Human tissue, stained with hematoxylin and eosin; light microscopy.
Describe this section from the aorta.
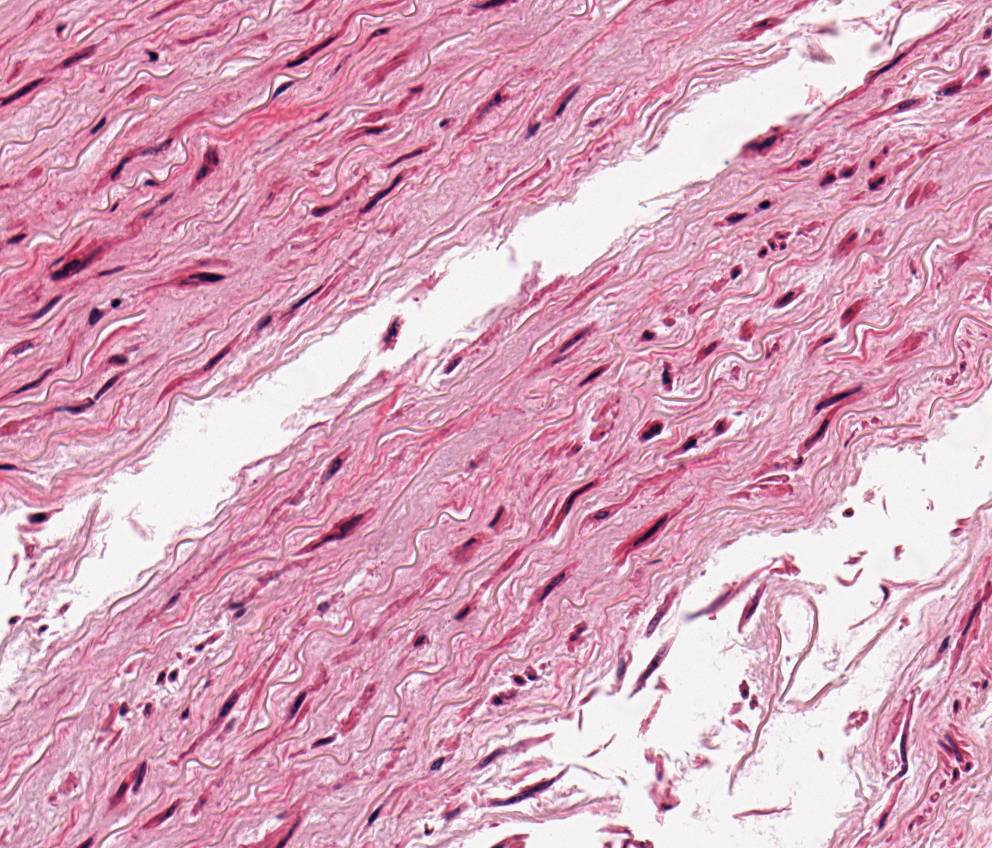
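Let your eye follow the diagonal: the fibres and nuclei run in parallel bands from lower left to upper right. Those eosinophilic fibres follow a wavy, crimped course. Most of the nuclei are dark, elongated and spindle-shaped, and they lie along the fibres. Check the clefts too; no epithelium lines them, and none appears anywhere in the field.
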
